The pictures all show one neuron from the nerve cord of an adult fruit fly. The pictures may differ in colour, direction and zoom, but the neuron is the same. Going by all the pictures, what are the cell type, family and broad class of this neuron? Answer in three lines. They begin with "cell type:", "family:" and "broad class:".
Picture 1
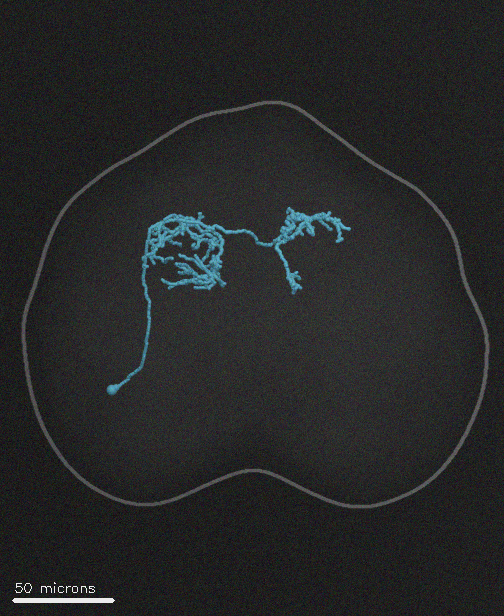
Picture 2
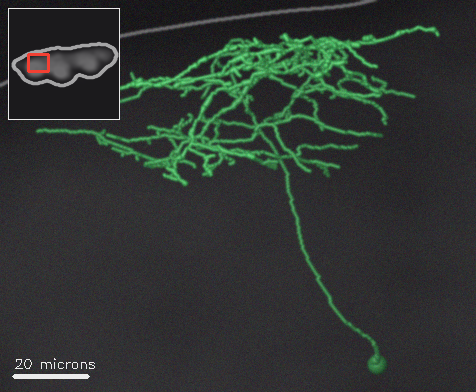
cell type: IN06A047
family: hemilineage 06A
broad class: nerve-cord intrinsic neuron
